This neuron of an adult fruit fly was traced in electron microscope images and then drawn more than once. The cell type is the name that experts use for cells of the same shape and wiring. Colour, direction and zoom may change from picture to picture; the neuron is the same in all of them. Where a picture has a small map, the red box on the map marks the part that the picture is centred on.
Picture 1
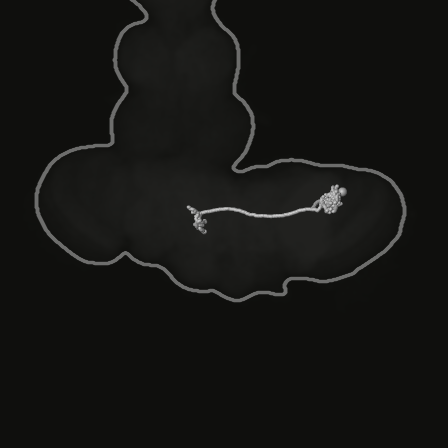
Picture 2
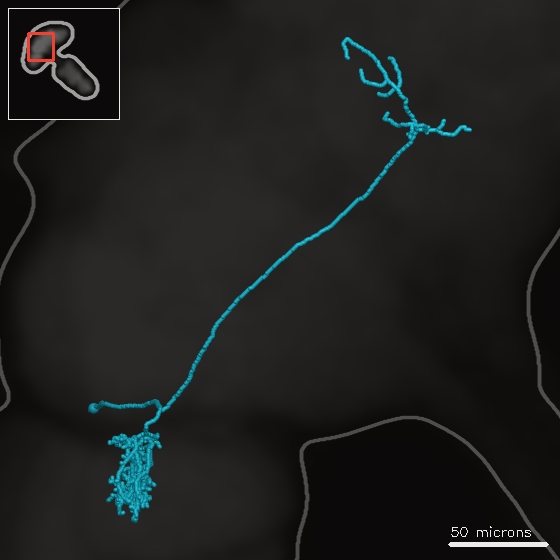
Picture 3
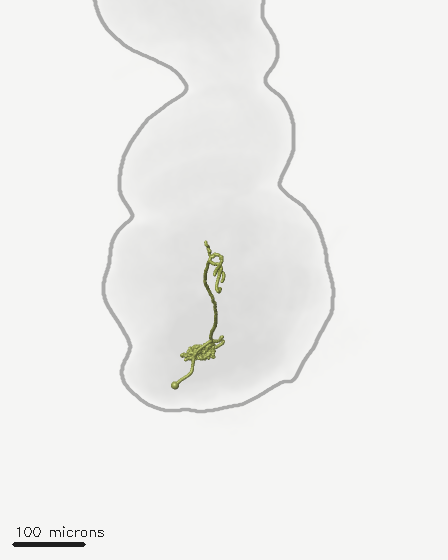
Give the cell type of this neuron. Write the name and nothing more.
LoVP93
